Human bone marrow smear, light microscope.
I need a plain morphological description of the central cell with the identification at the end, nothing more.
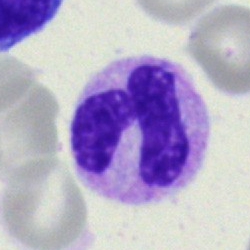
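I'd note the outline first: round and smooth. The chromatin looks dark purple and coarsely clumped. I can't find any vacuoles in the cytoplasm. This is a band neutrophil.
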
